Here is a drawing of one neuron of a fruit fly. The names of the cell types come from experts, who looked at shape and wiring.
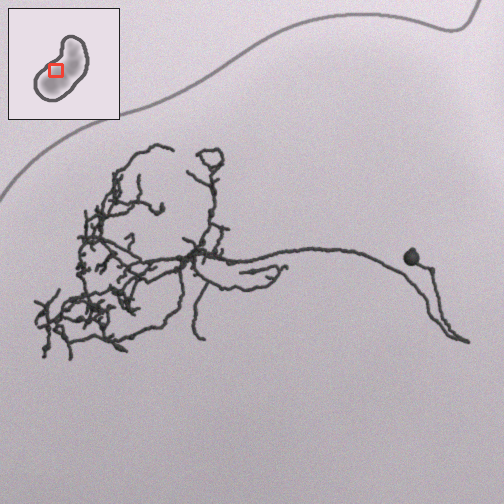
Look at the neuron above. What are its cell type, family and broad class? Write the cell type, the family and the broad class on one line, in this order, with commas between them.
CB2154, hemilineage SLPal3_and_SLPal4_dorsal, central-brain intrinsic neuron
